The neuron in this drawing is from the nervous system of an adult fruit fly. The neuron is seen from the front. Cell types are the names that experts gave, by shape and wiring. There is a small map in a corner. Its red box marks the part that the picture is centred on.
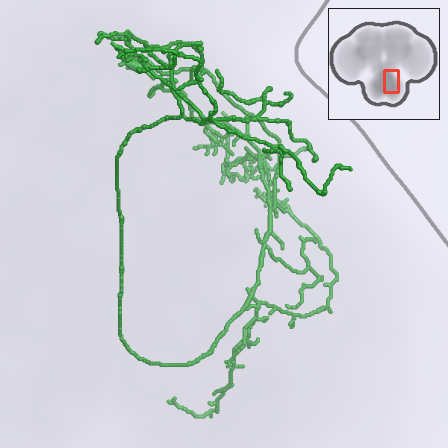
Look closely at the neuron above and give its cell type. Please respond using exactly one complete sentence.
The cell type designation of this neuron is IN17A074.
